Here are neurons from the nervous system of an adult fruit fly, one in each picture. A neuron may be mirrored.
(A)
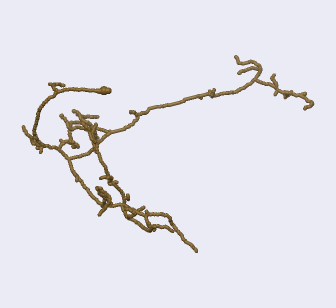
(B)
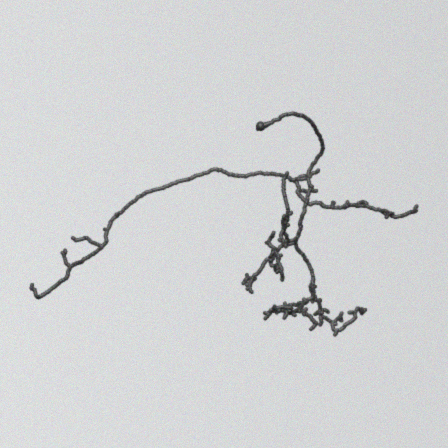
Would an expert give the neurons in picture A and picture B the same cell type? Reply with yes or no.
no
